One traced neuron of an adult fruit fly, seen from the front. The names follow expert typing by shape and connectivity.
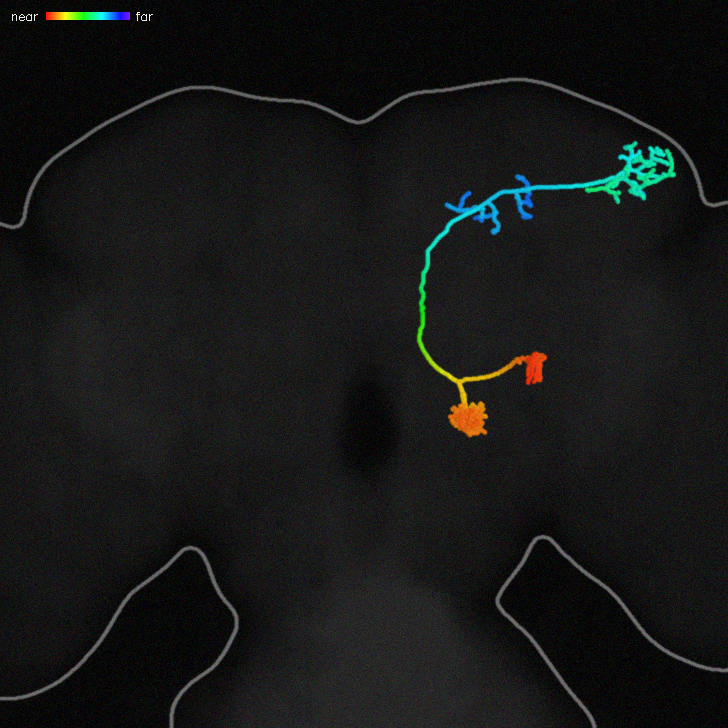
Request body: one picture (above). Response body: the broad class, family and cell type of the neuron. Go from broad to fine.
central-brain intrinsic neuron; hemilineage ALl1_ventral; VA4_lPN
